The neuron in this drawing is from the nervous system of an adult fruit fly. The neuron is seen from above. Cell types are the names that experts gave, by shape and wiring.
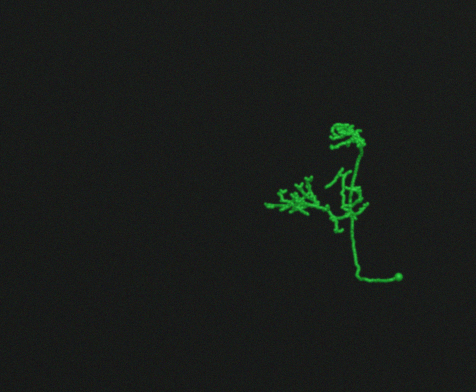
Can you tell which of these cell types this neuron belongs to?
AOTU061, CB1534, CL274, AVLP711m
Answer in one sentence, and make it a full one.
To this neuron applies the cell type name AOTU061.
